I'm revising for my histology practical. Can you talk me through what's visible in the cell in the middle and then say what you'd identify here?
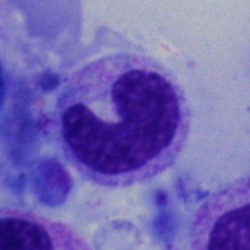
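A thick C or horseshoe shape describes the nucleus, whose notch opens toward the upper left. The cytoplasm is pale pinkish-lilac rather than blue and holds fine pink-violet granules. The cell is a band neutrophil.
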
